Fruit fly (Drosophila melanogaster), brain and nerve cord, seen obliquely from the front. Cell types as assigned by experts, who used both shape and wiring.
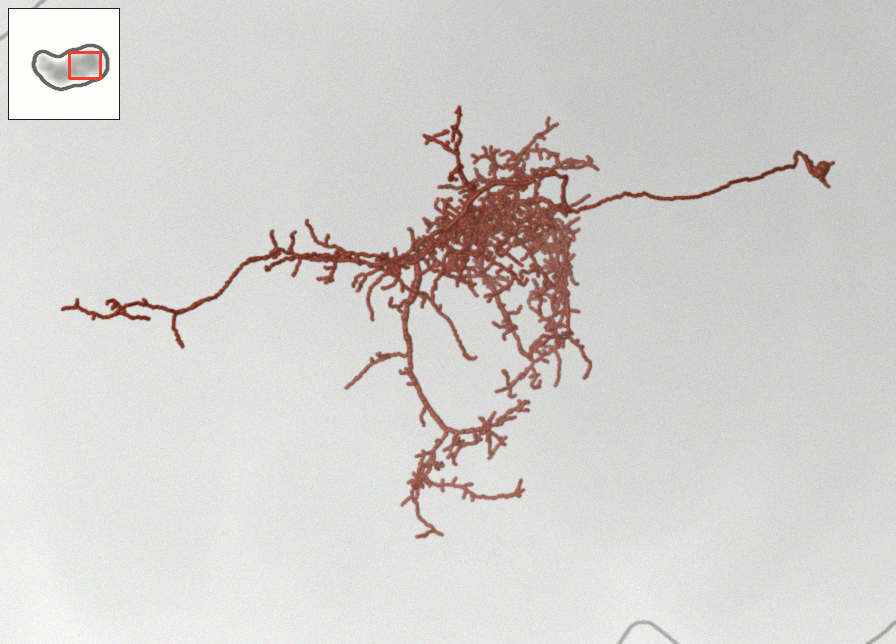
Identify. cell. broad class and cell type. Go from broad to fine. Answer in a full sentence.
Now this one: A central-brain intrinsic neuron, type PS058.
